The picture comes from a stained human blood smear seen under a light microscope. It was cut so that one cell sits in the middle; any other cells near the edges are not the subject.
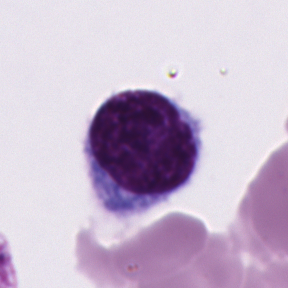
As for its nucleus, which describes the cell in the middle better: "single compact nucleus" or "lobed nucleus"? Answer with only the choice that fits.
Single compact nucleus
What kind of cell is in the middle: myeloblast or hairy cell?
hairy cell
